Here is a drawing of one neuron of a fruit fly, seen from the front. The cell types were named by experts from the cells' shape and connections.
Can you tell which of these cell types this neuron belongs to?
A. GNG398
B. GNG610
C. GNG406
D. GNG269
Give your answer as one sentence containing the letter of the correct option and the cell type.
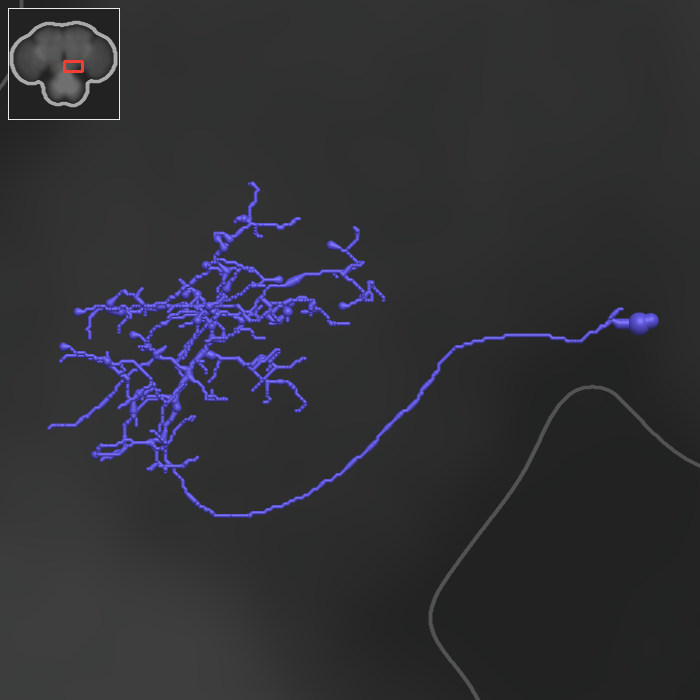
The neuron's cell type is GNG269, which is option D.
